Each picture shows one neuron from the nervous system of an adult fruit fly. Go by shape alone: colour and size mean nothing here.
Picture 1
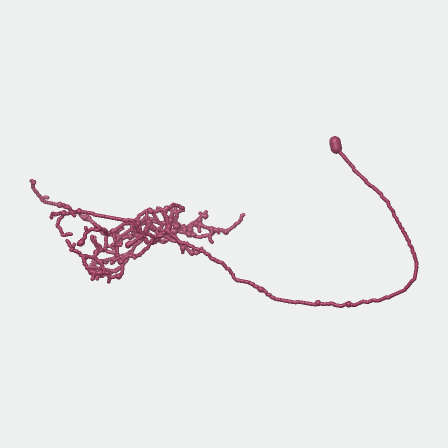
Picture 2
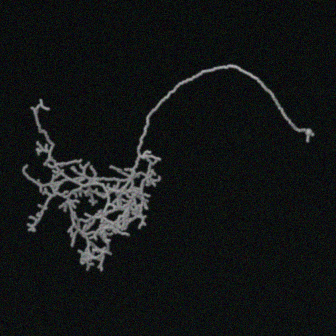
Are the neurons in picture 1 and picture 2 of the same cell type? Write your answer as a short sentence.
They are of different cell types.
